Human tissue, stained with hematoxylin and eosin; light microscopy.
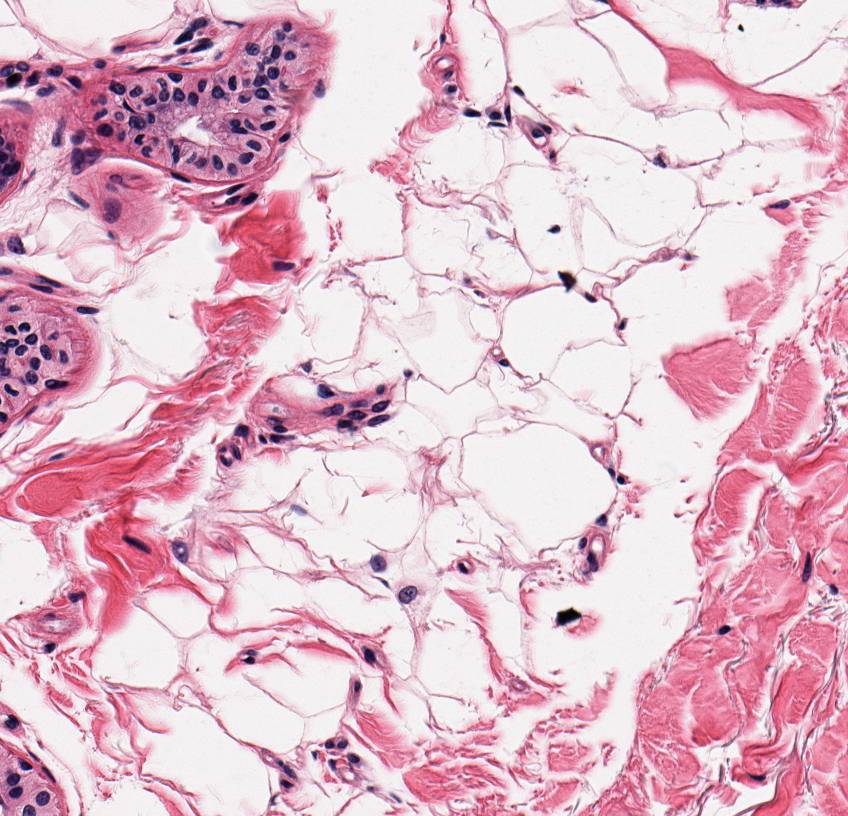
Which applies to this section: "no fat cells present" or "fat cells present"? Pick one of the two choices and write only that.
Fat cells present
